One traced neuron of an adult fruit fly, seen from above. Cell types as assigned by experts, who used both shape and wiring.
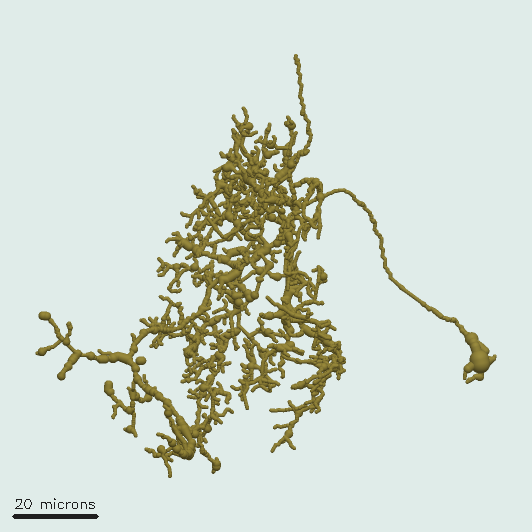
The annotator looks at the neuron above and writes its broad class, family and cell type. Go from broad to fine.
nerve-cord intrinsic neuron; hemilineage 13B; IN13B025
